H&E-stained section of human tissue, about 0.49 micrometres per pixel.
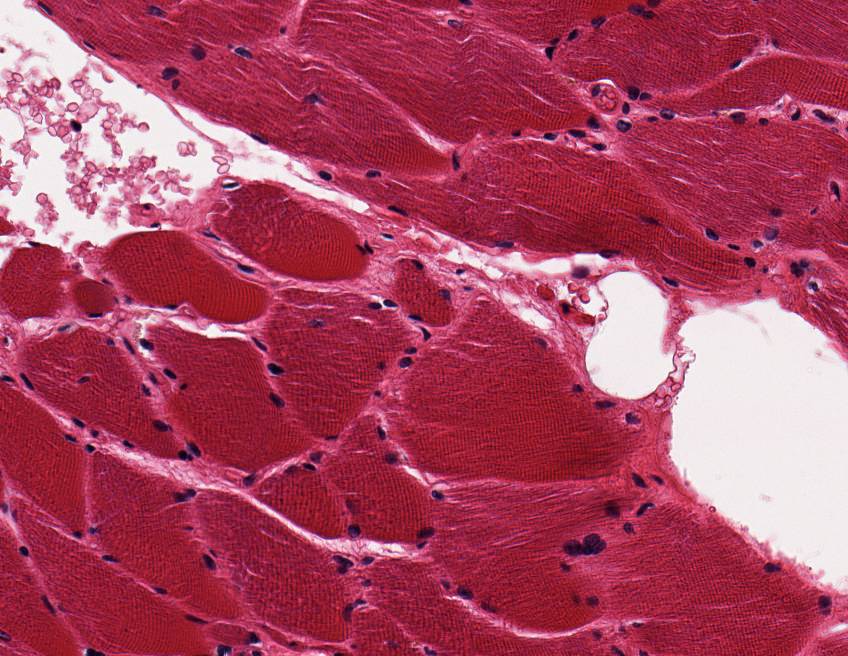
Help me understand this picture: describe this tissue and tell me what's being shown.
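Fibre nuclei dark, flattened, at fibre edges rather than centres. Cytoplasm deep, even red with eosin. Thin strands of paler pink connective tissue run between fibres, separating them into groups. Narrow white clefts part some fibres, most noticeably in the left half of the field. Tissue: skeletal muscle.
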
